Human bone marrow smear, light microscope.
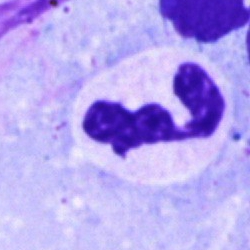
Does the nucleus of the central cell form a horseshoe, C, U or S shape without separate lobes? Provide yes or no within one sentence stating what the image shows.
Yes, in this cell the nucleus is a bent band with no separate lobes.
